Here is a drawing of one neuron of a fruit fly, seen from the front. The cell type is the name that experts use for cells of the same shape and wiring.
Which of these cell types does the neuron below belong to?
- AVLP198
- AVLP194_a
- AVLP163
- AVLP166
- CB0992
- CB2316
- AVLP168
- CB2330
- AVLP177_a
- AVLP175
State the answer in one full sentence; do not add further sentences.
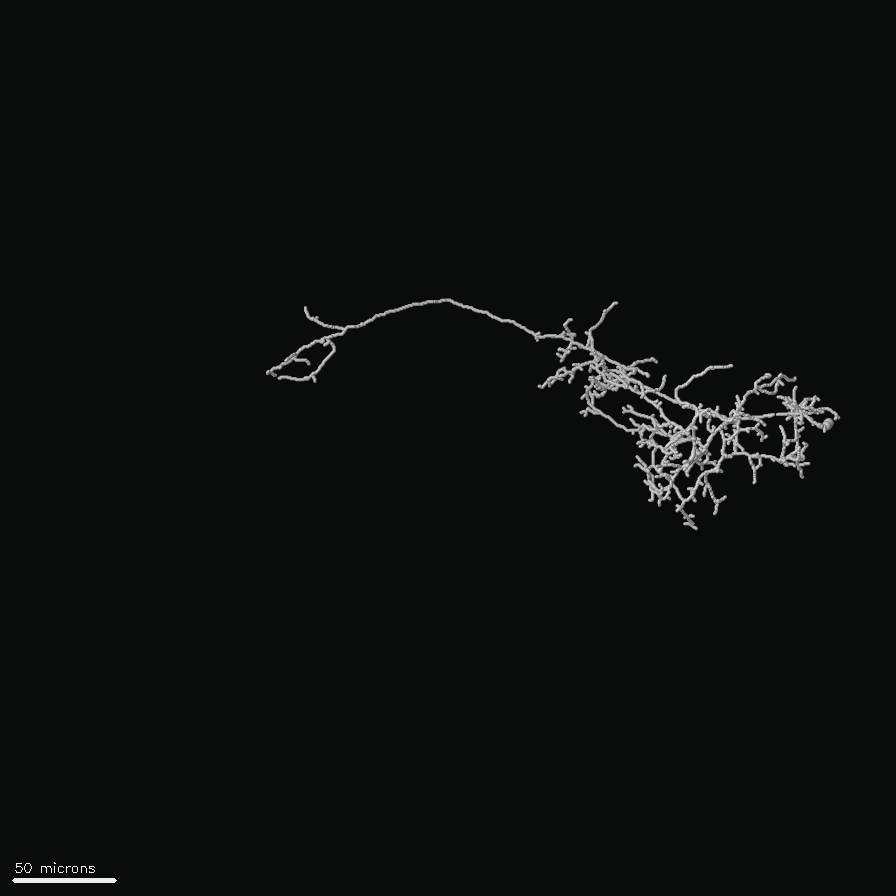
Typed by cell type, the neuron is AVLP177_a.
